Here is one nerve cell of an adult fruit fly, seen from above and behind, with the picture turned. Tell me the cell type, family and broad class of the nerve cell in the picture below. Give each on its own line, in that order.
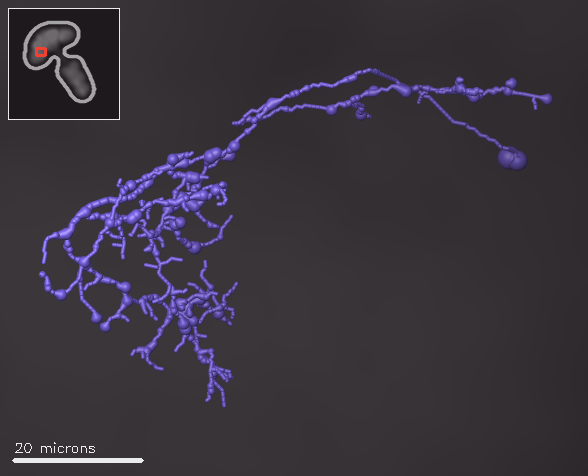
Li21
Li
optic-lobe intrinsic neuron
